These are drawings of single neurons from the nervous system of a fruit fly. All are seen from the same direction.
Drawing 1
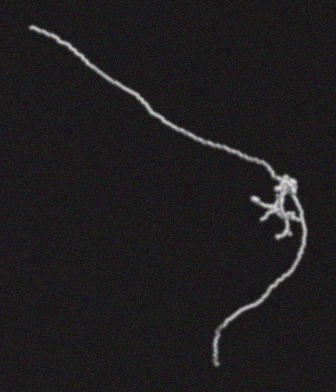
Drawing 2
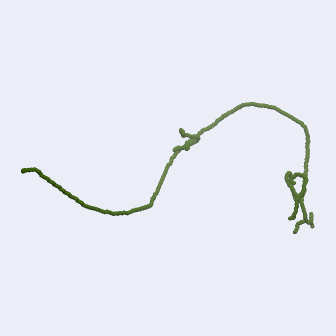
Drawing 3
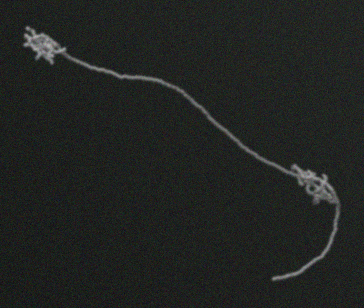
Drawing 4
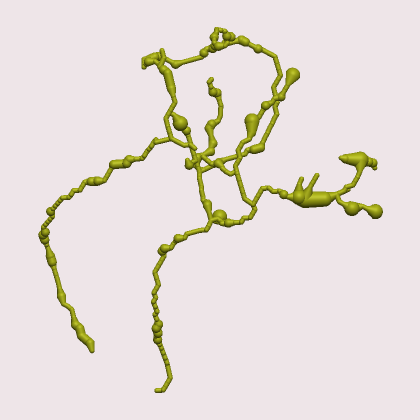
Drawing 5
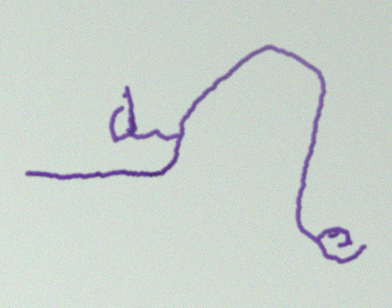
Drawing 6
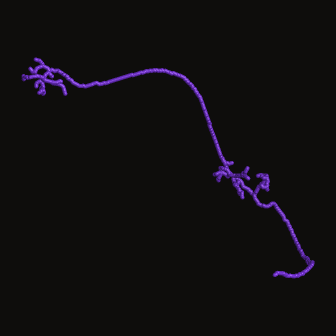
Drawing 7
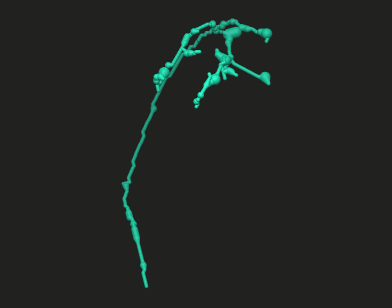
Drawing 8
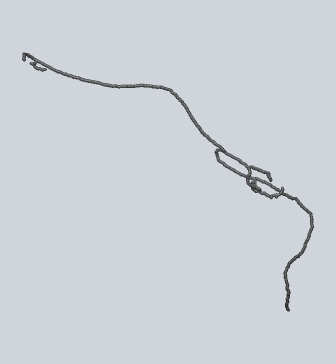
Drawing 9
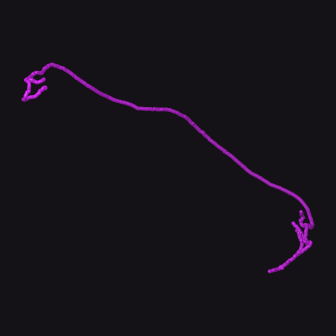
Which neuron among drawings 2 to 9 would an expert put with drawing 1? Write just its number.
7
